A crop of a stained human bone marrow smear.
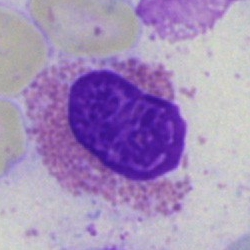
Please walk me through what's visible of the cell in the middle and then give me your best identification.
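The chromatin is dark purple and condensed, with paler streaks running through it. Pink-orange granules pack the cytoplasm densely, and the cytoplasm forms a broad rim that is widest on the left side of the nucleus. The cell edge is ill-defined, with loose granules scattered beyond it to the right and below. This cell is an eosinophil.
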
